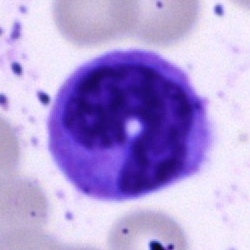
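Monocyte at the centre of a stained bone marrow smear: dark purple, patchy chromatin; a pale notch cutting into the nucleus from its lower edge; a single small round white spot near the nuclear centre; cytoplasm widest at the lower left.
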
